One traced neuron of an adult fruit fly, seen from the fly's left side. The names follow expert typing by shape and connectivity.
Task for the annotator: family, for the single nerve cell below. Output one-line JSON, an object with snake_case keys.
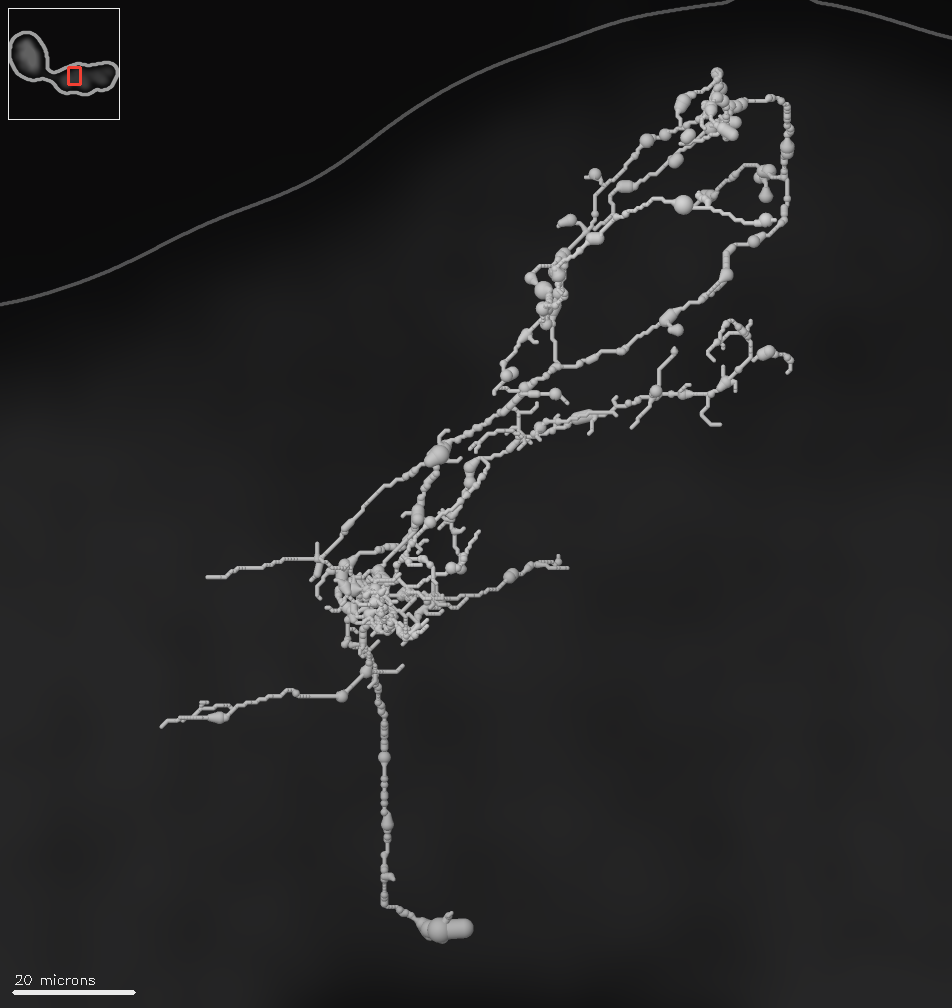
{"family": "hemilineage 12A"}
